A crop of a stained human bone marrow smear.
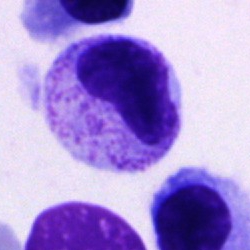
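Metamyelocyte, stained human bone marrow smear, light microscope. First, the nucleus is indented into a kidney shape; second, it sits off-centre toward the upper right of the cell. Third, the chromatin is dark purple and densely stained; fourth, reddish-purple granules are scattered throughout the cytoplasm.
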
